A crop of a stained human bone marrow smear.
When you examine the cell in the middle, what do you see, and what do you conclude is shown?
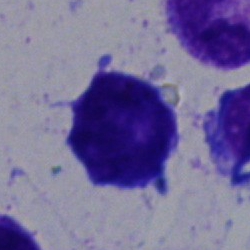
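The cell stains a dense, deep violet-blue throughout, and that stained mass fills almost all of it; hardly any cytoplasm shows. There's a small dark knob jutting from the lower right edge and a small pale round bleb on the upper right edge. It's a lymphocyte.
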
